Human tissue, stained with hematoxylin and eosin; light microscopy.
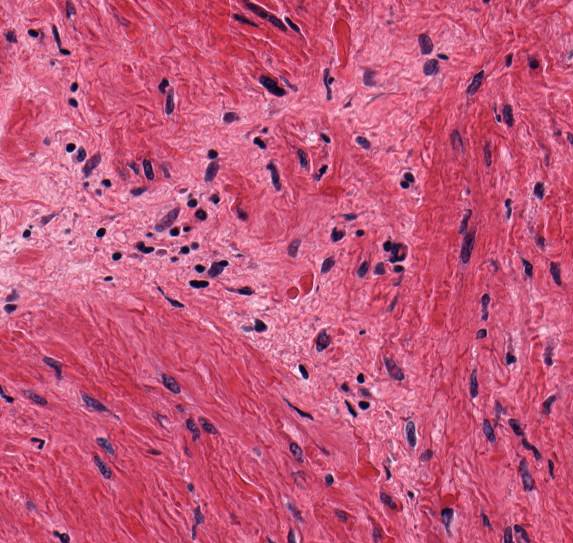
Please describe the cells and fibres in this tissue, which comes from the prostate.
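First, the arrangement: bundles of eosinophilic fibres run in different directions and meet across the field. Second, orientation at the lower left: the bundle there runs obliquely. Third, the cells within the bundles: their nuclei are elongated and dark and lie along the fibres. Fourth, the looser stroma in the centre: small, round, dark nuclei are scattered through it.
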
